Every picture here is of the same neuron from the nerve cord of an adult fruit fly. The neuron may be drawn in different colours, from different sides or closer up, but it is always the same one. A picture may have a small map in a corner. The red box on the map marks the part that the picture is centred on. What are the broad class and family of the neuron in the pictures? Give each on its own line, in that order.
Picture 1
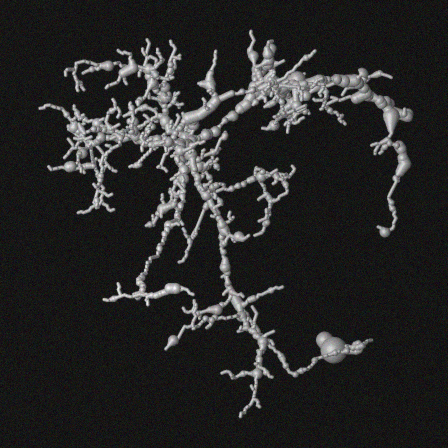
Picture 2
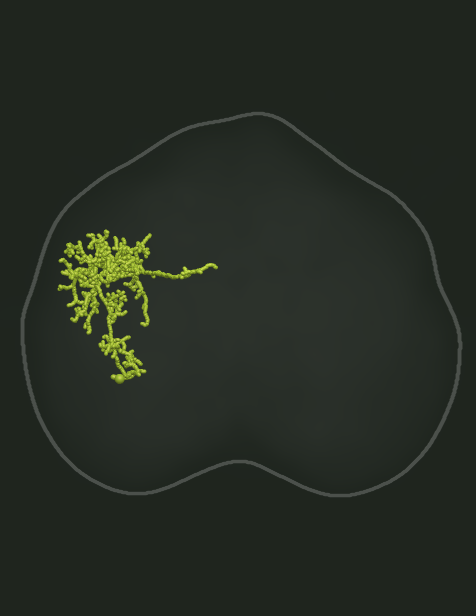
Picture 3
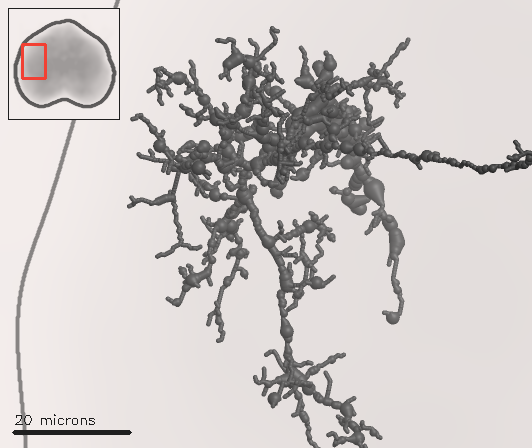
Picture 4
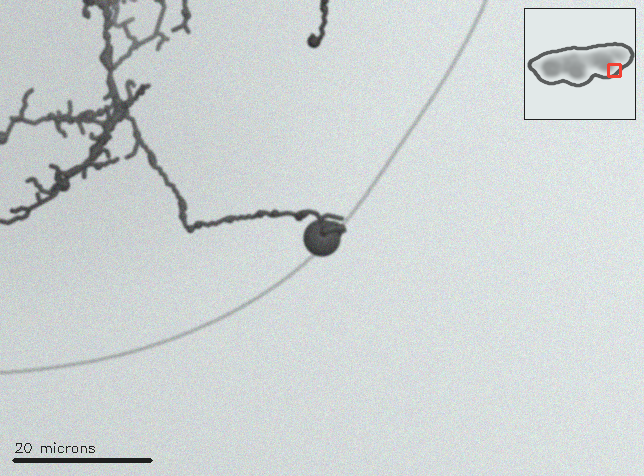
nerve-cord intrinsic neuron
hemilineage 13A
